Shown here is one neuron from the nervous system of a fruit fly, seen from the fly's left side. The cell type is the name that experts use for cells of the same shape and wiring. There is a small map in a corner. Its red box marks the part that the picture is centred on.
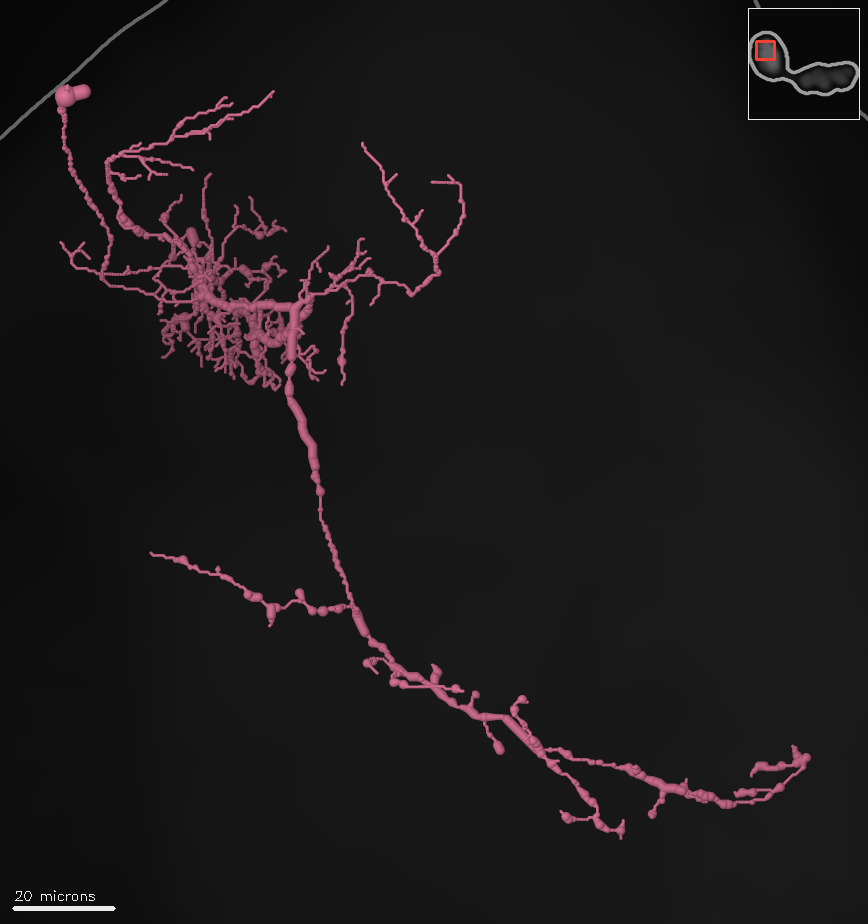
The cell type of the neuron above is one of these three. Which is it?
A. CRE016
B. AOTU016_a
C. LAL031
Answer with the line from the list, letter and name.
B. AOTU016_a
